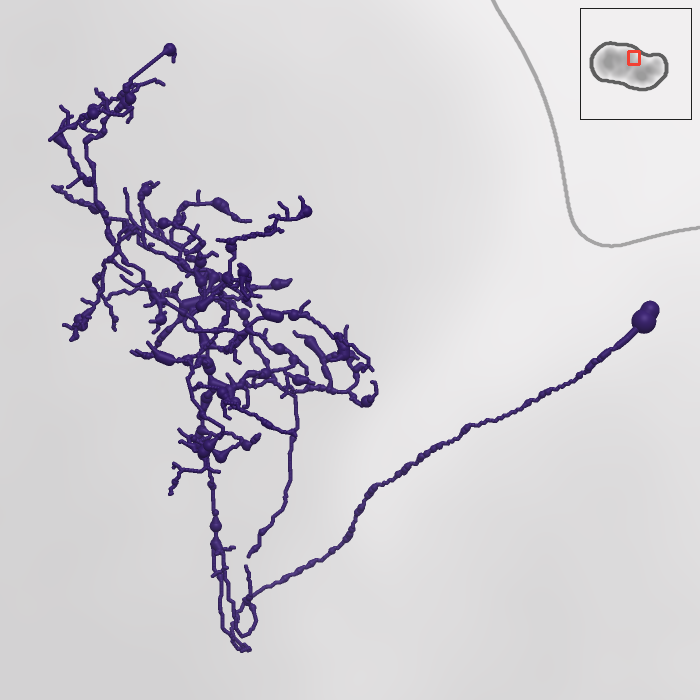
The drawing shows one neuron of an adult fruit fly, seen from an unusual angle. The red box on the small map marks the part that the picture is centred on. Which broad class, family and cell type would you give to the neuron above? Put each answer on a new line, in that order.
central-brain intrinsic neuron
hemilineage VPNp&v1_posterior
LHPV2a3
